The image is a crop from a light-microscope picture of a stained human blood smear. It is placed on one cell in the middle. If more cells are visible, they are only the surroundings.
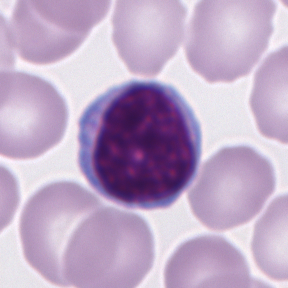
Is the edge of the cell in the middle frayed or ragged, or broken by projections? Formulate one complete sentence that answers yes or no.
No, the cell lacks a rough edge; its outline is smooth.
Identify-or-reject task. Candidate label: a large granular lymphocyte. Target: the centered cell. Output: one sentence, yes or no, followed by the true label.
No, the cell in the middle is a typical lymphocyte, not a large granular lymphocyte.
